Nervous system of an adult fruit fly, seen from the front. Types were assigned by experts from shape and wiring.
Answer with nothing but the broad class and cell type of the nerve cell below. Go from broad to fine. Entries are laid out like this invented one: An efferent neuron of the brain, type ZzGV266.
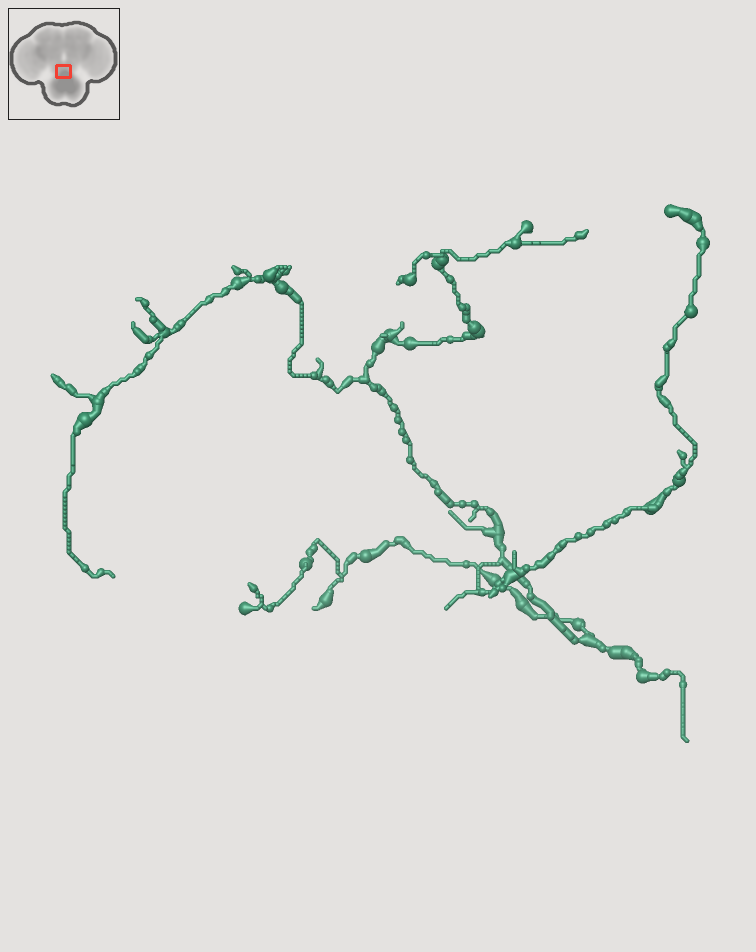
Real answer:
A sensory neuron entering the brain, type GNG643.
